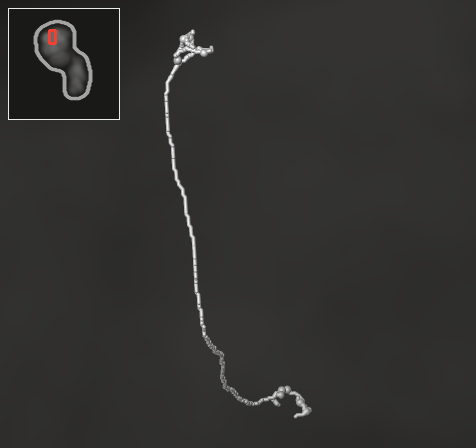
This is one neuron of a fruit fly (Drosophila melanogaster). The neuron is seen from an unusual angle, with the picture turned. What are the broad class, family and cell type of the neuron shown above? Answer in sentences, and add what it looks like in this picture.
It is a sensory neuron entering the brain. Its family is called class olfactory. Its cell type is ORN_DA3. No cell body is drawn. It has a dozen or fewer branch ends.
